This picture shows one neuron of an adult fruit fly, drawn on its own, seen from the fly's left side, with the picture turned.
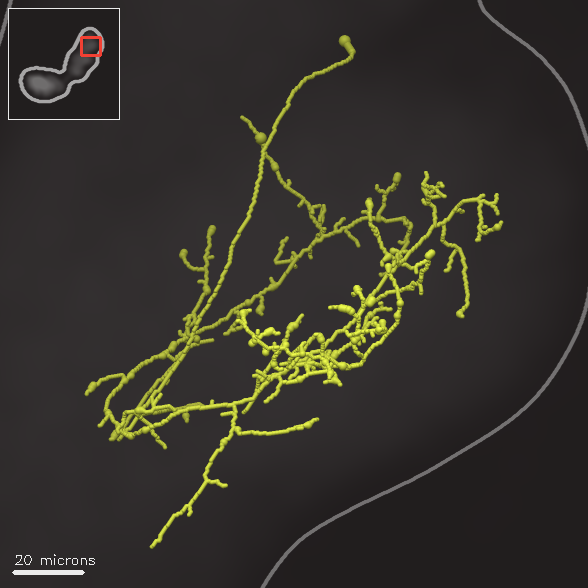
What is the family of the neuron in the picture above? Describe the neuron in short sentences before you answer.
The cell body is at the top of the picture. By the scale bar it is about 150 microns tall in this view. Dozens of branch ends can be seen. This is a nerve-cord intrinsic neuron. The family is hemilineage 12B.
